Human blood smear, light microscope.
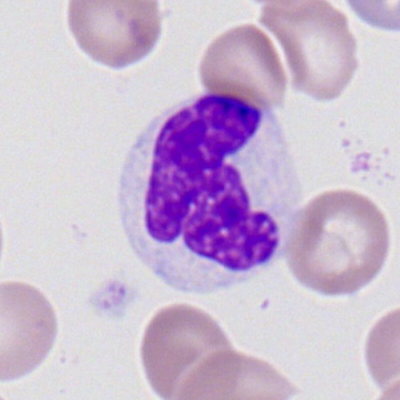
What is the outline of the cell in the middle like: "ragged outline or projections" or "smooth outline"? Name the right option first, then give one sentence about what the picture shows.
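Smooth outline. The cell outline is round with a smooth edge.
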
